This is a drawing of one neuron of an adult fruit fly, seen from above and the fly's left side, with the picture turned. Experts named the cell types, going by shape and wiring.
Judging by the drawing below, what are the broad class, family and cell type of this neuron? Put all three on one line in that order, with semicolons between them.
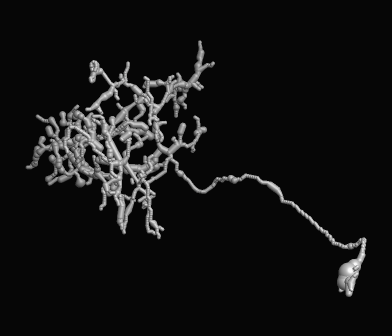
nerve-cord intrinsic neuron; hemilineage 09A; IN09A018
